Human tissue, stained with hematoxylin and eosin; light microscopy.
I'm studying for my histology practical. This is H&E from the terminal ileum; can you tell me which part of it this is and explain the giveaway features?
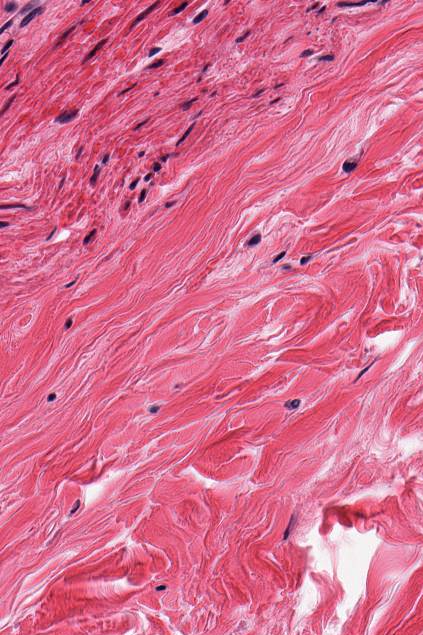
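The field consists of dense connective tissue, its densely packed pink collagen bundles filling the whole area. The bundles are wavy and run roughly parallel to one another across the field. Nuclei are small, dark and spindle-shaped to oval, most numerous in the upper left.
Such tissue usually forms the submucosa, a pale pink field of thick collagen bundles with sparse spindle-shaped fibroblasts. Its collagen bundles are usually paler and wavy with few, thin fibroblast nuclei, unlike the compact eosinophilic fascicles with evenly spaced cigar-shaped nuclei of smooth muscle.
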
